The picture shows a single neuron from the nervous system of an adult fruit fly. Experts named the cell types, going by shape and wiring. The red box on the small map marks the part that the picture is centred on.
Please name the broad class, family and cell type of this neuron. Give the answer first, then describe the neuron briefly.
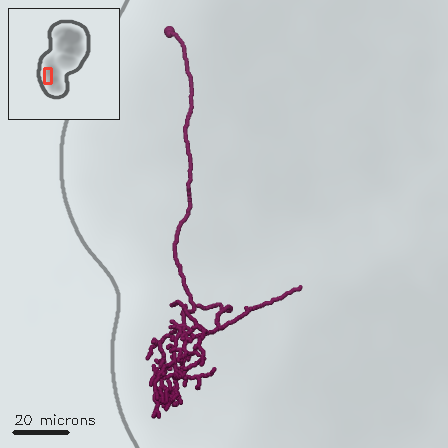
It is a nerve-cord intrinsic neuron. Its family is hemilineage 14A. Its cell type is IN14A118. By the scale bar it is about 150 microns tall in this view. In this view it is more than twice as tall as it is wide.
